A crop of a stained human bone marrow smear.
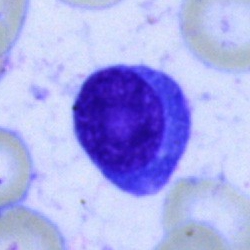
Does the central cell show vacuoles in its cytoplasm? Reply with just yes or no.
No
